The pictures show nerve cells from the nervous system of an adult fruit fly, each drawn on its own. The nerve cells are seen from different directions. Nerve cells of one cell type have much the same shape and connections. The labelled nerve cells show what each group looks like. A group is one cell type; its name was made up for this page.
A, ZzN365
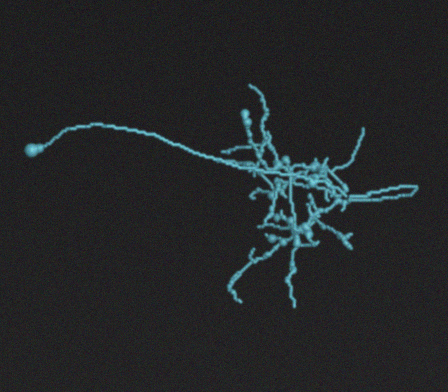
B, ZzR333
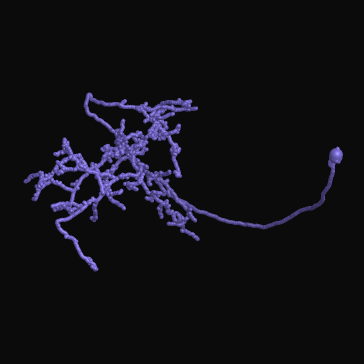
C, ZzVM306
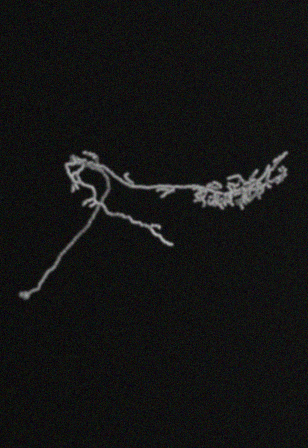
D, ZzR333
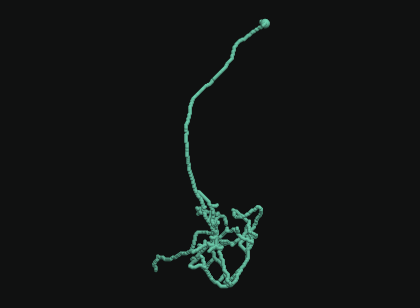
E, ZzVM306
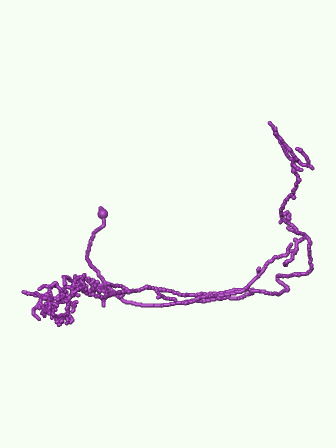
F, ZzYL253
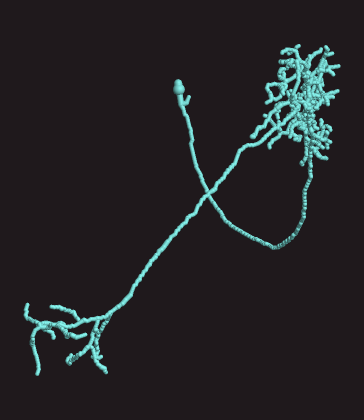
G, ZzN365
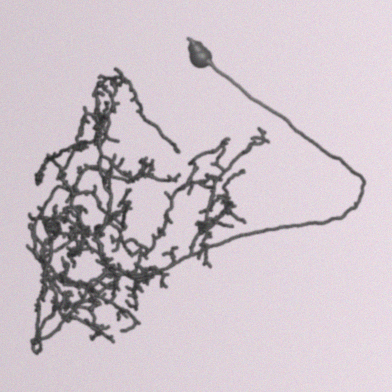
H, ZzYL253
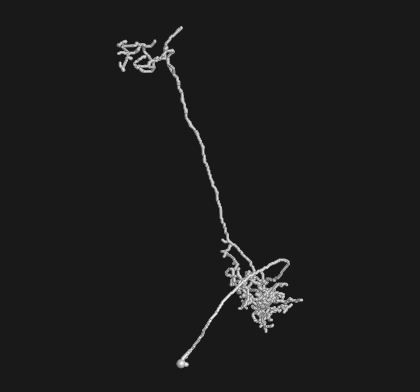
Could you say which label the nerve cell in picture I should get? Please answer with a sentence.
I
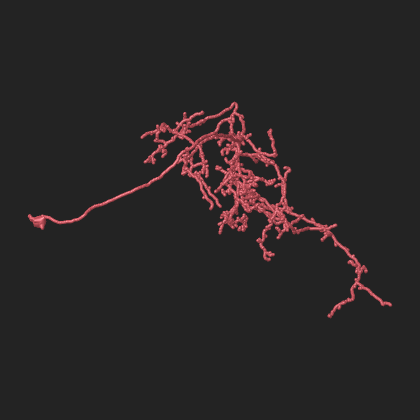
It belongs to ZzR333.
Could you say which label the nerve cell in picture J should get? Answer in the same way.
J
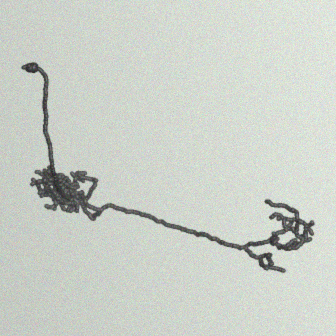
It belongs to ZzYL253.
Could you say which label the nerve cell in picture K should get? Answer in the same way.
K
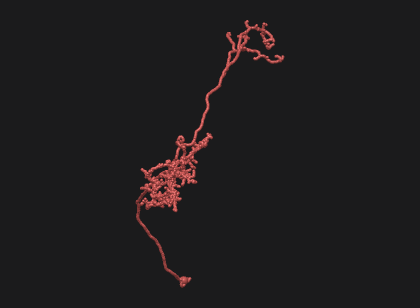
It belongs to ZzYL253.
